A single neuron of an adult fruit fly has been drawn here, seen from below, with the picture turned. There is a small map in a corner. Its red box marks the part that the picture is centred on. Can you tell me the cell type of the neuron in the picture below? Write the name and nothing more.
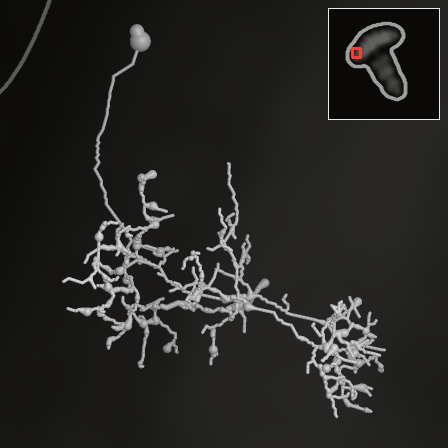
Mi14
